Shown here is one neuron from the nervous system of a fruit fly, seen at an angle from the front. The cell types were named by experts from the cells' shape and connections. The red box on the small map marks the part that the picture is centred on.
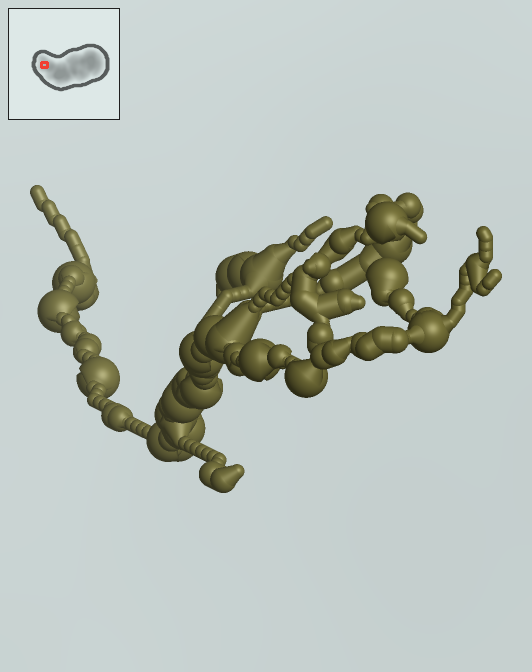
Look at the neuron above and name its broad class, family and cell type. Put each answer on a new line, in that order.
sensory neuron entering the nerve cord
class mechanosensory tactile
SNta27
